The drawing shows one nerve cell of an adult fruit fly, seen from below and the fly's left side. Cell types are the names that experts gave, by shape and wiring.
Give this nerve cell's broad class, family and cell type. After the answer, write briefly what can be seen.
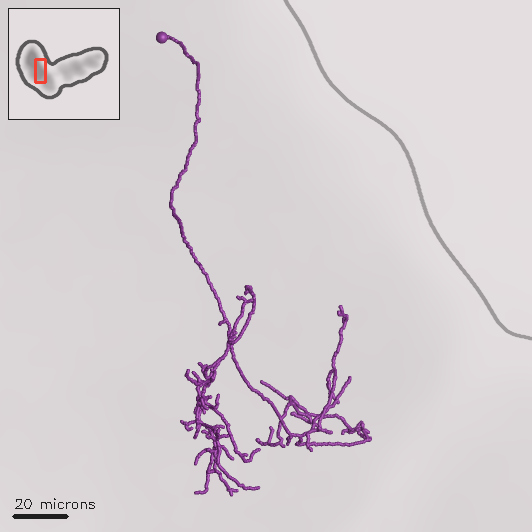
It is a central-brain intrinsic neuron. Its family is hemilineage DM1_antero_ventral. Its cell type is WED102. From top to bottom in the picture it spans about 180 microns. The picture shows dozens of branch ends.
